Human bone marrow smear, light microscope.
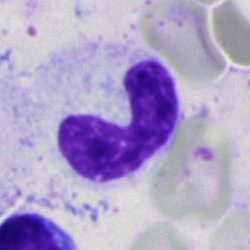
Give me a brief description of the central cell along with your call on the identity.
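A single unsegmented band, bent into a horseshoe shape, forms the nucleus. It lies toward the right side of the cell, leaving most of the cytoplasm on the left. That cytoplasm is abundant and very pale greyish-lilac. The outer border of the cell is faint and poorly defined against the background. This is a band neutrophil.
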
